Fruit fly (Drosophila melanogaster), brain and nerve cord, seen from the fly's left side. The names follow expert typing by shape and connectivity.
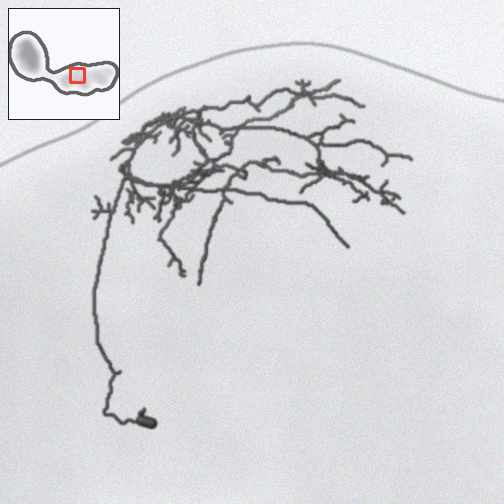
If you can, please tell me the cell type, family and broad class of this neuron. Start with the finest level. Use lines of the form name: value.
cell type: IN03B085
family: hemilineage 03B
broad class: nerve-cord intrinsic neuron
